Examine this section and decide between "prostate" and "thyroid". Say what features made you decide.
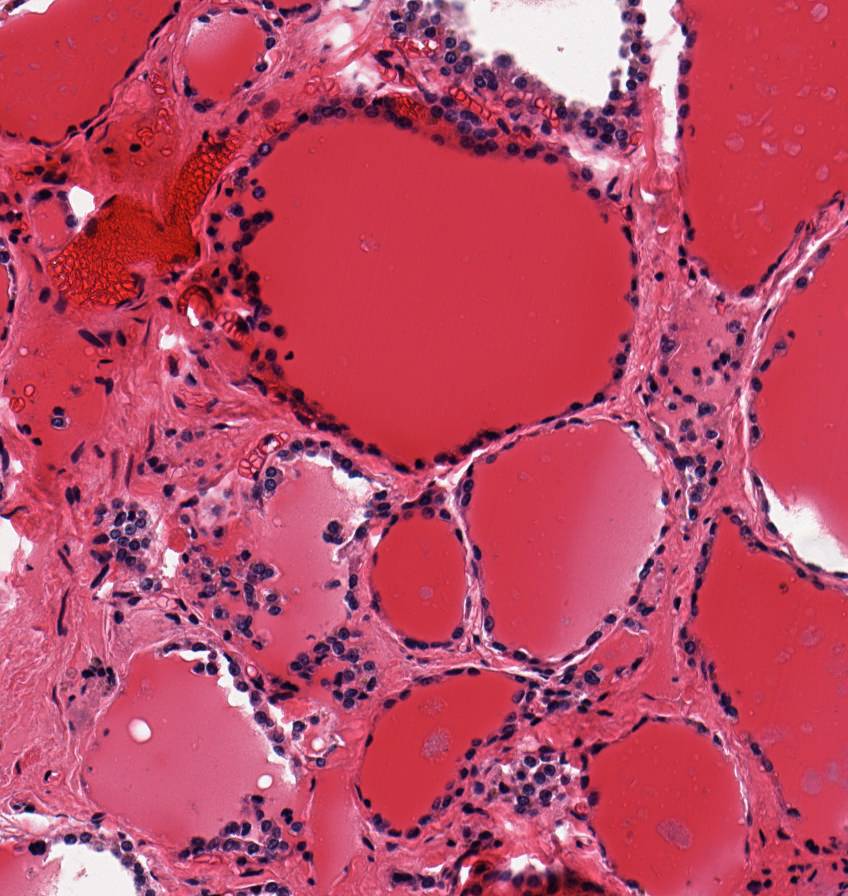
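This is thyroid. Look at the field: rounded, closed follicles of varying size packed side by side, with thin partitions between them.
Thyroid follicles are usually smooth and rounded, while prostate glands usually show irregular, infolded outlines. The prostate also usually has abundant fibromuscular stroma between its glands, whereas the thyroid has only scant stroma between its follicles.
Each follicle is lined by a single layer of flattened to low cuboidal cells with small dark nuclei; the largest sits in the upper centre. Small round dark nuclei cluster between follicles, mostly in the lower left and centre.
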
